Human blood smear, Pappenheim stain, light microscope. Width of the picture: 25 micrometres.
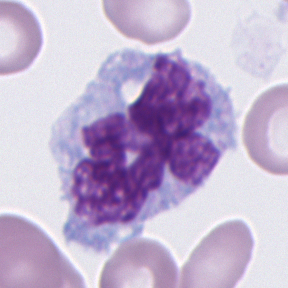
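Monocyte at the centre of a stained smear of human peripheral blood. Its border is irregular, with a finely frayed edge. The chromatin is mottled, small paler spots scattered through the purple, and no distinct nucleoli are visible. The nucleus takes up about 60% of the cell's area, set in pale greyish-blue cytoplasm.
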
